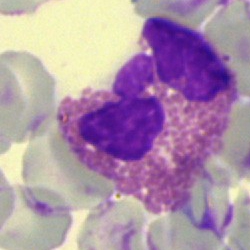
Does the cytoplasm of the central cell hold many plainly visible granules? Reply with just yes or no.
Yes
